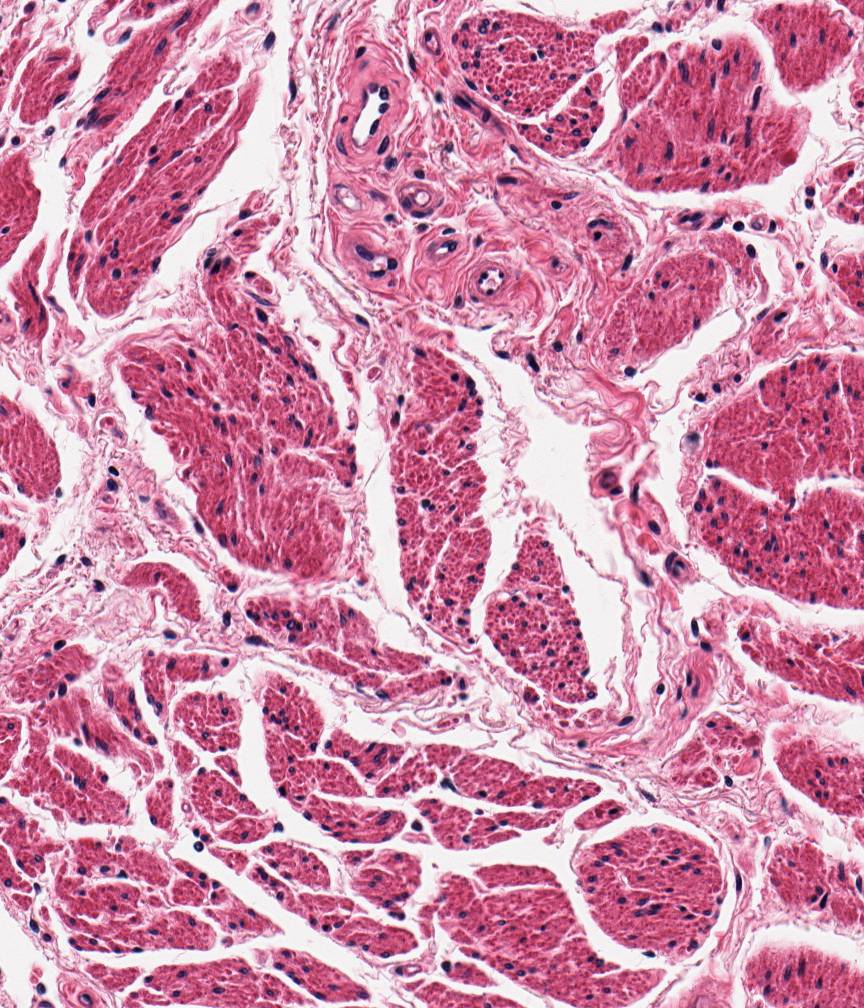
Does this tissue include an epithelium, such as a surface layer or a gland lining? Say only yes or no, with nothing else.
No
